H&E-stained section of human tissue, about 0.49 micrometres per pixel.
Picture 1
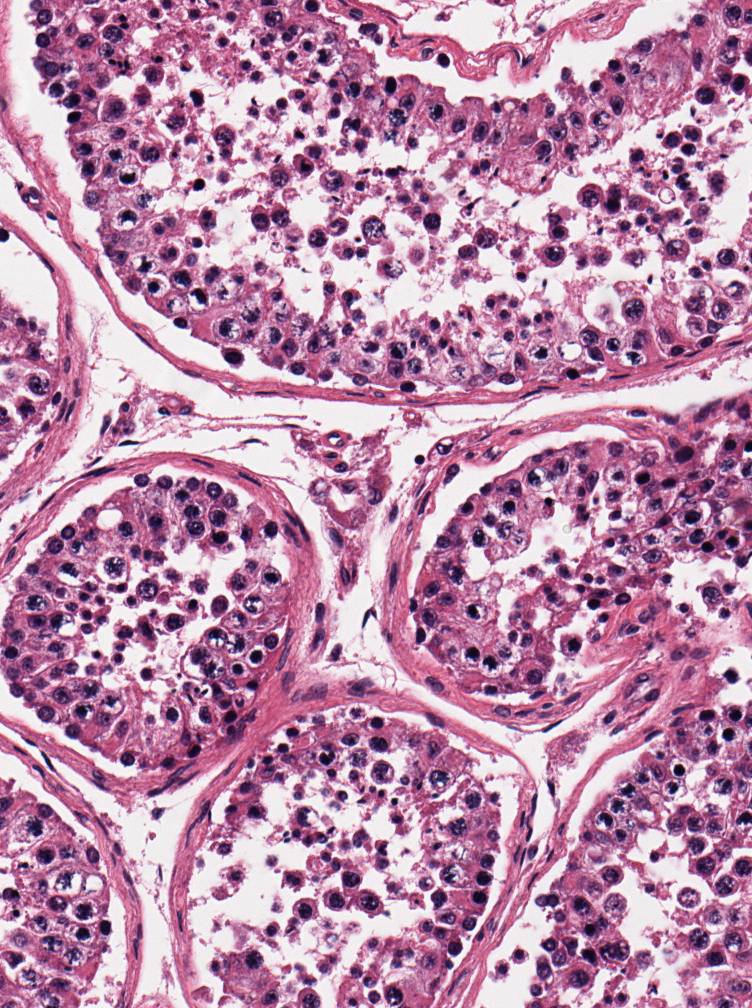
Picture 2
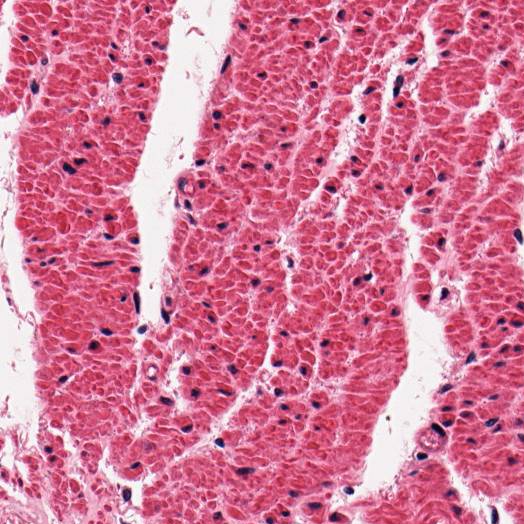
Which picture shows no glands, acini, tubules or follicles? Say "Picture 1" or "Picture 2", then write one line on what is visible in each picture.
Picture 2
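In picture 1: The field is filled by rounded tubules cut across, with the largest one spanning the top of the field.
In picture 2: No glands or epithelium are present among the muscle bundles.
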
